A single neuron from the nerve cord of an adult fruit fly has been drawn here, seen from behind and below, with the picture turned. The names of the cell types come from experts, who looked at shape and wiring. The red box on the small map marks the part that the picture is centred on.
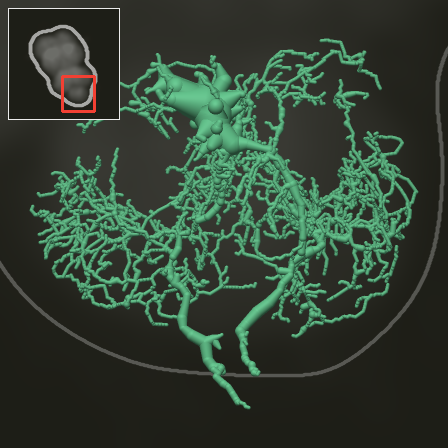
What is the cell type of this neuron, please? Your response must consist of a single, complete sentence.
With respect to cell type, this neuron is INXXX263.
